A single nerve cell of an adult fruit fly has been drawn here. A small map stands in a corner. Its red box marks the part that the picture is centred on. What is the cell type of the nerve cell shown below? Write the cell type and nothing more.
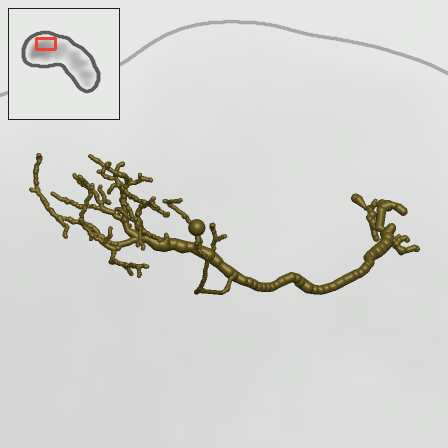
CB0758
